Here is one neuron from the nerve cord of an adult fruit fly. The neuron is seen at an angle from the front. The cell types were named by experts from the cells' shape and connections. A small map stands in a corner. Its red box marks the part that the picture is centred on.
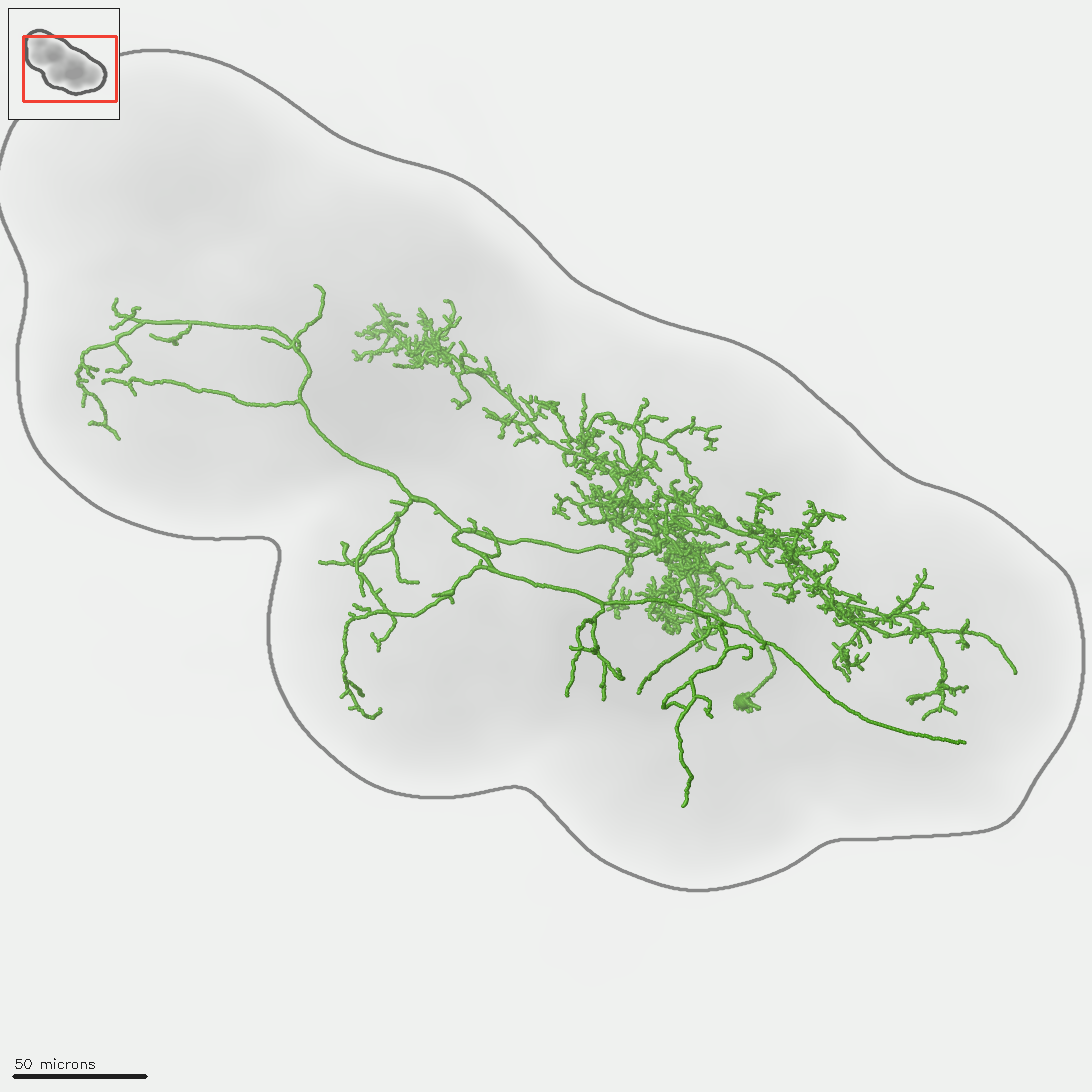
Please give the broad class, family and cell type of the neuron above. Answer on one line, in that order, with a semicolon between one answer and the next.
ascending neuron; hemilineage 07B; AN07B003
